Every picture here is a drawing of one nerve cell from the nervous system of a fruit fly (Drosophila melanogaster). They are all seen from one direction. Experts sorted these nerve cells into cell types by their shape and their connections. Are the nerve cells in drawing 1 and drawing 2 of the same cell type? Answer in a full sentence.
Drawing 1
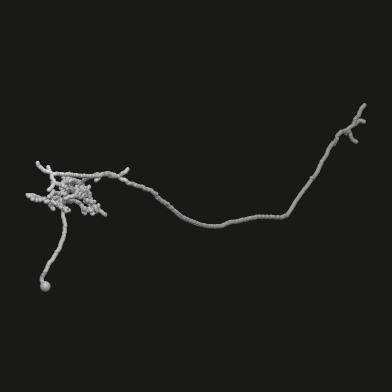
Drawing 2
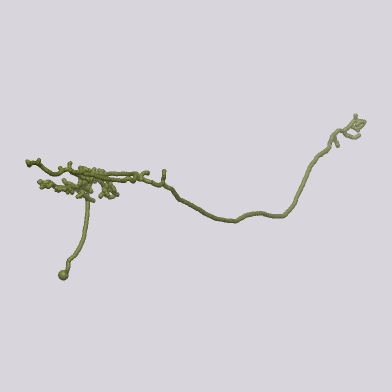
They are of different cell types.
